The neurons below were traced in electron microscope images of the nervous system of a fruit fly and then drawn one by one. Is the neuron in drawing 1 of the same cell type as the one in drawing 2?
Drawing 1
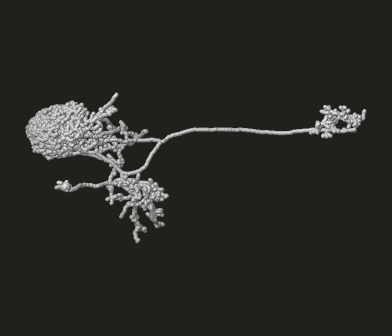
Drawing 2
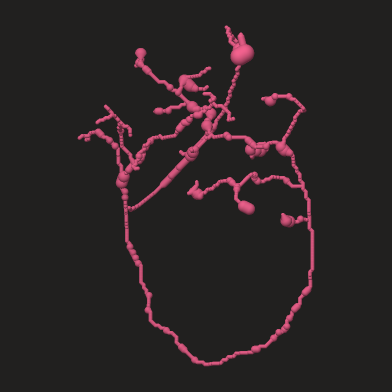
no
